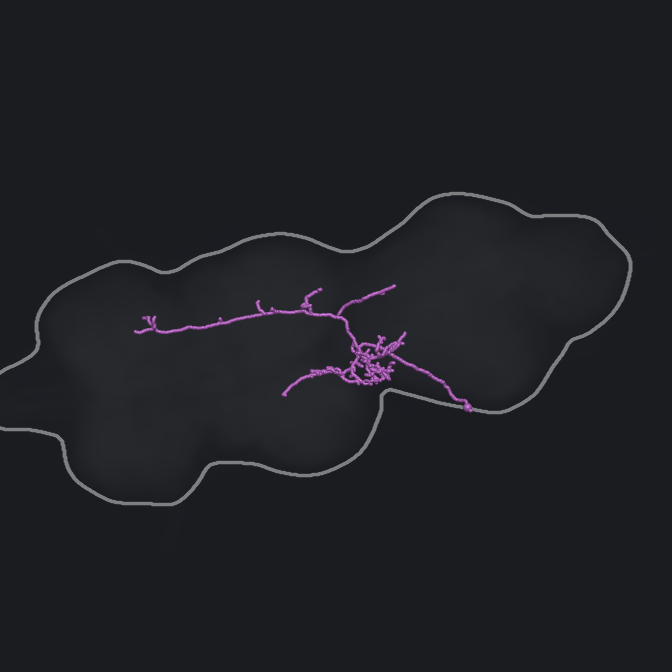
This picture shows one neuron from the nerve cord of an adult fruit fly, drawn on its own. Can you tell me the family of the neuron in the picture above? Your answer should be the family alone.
hemilineage 08B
